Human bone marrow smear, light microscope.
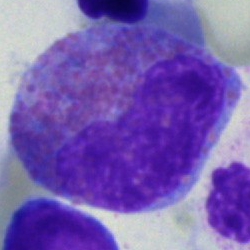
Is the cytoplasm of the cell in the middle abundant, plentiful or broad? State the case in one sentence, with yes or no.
Yes, around the nucleus lies a broad area of cytoplasm.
